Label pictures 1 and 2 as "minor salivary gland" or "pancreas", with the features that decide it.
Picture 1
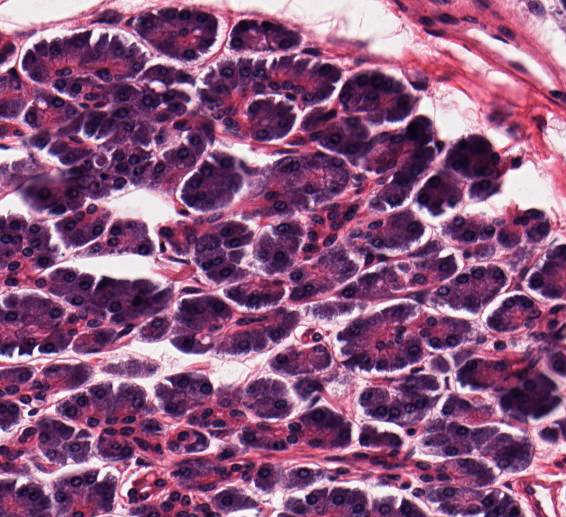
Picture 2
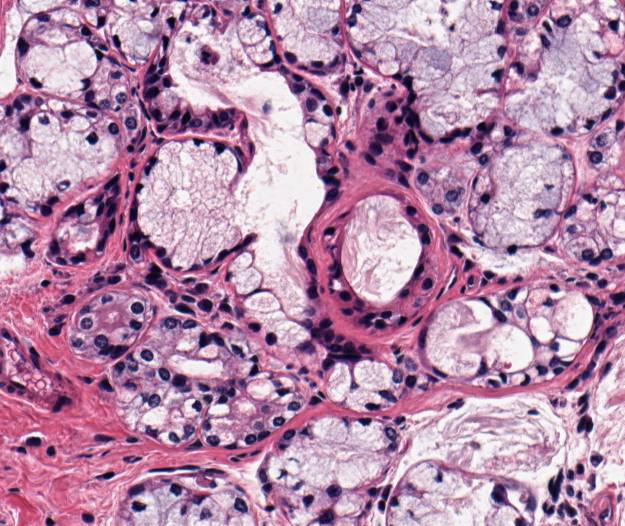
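The pancreas is in picture 1, and picture 2 is a minor salivary gland. In the pancreas, closely packed rounded acini fill the field, separated by thin strands of pink connective tissue. Each acinus has a single layer of pyramidal cells with round nuclei near their bases and densely purple, granular cytoplasm. In the minor salivary gland, most acinar cells are pale and foamy, with dark, flattened nuclei pressed against the base. One small acinus at the left edge of centre is different: its cells have granular purplish cytoplasm and round, central nuclei. Just right of centre, a round duct lined by cells with pink cytoplasm holds pale material in its lumen.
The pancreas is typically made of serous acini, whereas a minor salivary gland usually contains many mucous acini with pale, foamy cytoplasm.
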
